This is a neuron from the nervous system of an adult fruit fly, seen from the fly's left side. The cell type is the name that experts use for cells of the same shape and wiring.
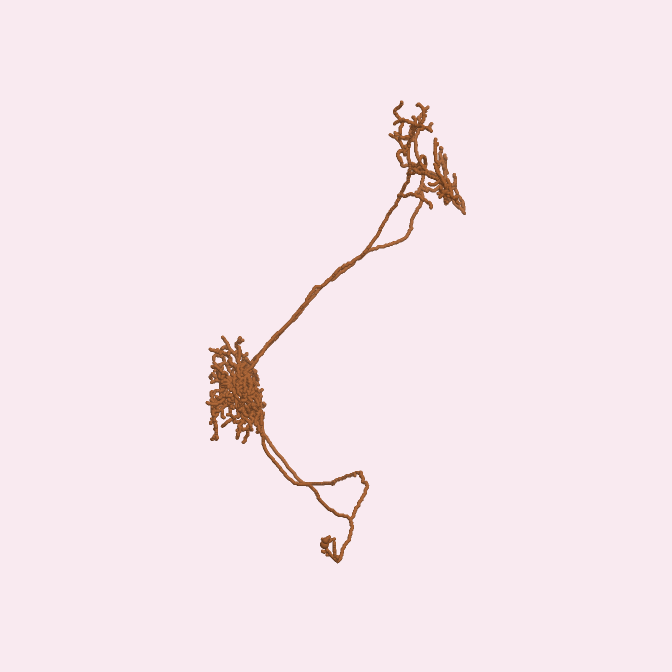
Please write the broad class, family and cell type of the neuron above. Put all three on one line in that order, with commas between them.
central-brain intrinsic neuron, class ALPN, VP1l+VP3_ilPN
